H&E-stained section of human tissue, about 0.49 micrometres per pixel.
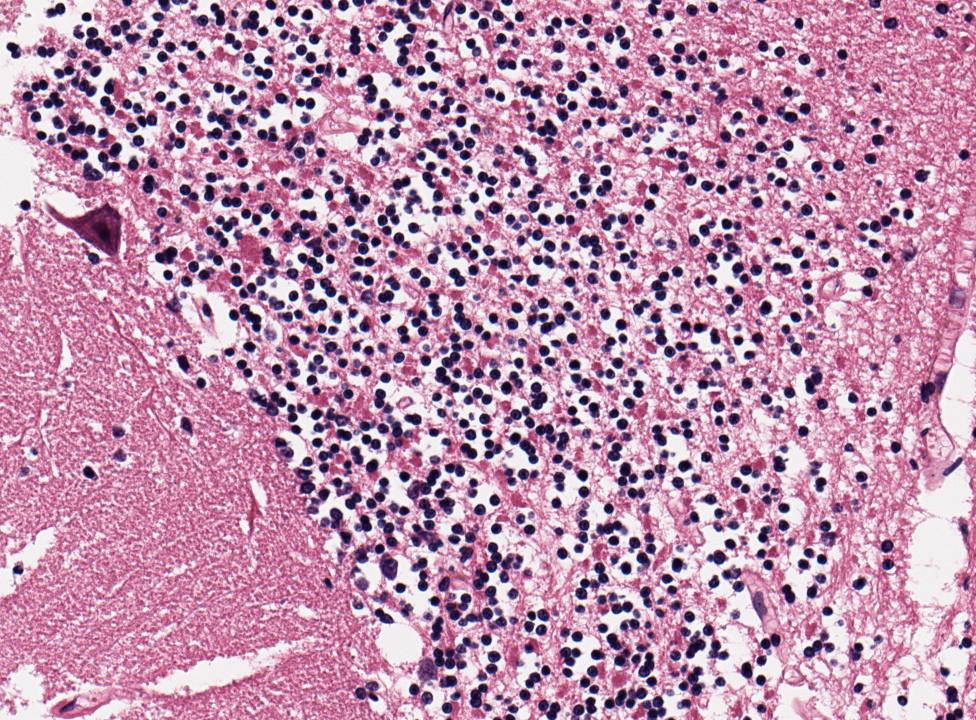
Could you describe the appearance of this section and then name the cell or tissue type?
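There's a sharp border between two zones here, running diagonally from the upper left toward the lower centre. The cellular zone is crowded with small, round, darkly stained nuclei with very little visible cytoplasm, and small irregular pink patches without nuclei sit among them. The lower-left zone is finely granular to fibrillar pink neuropil with just a few scattered nuclei. This is cerebellum.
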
